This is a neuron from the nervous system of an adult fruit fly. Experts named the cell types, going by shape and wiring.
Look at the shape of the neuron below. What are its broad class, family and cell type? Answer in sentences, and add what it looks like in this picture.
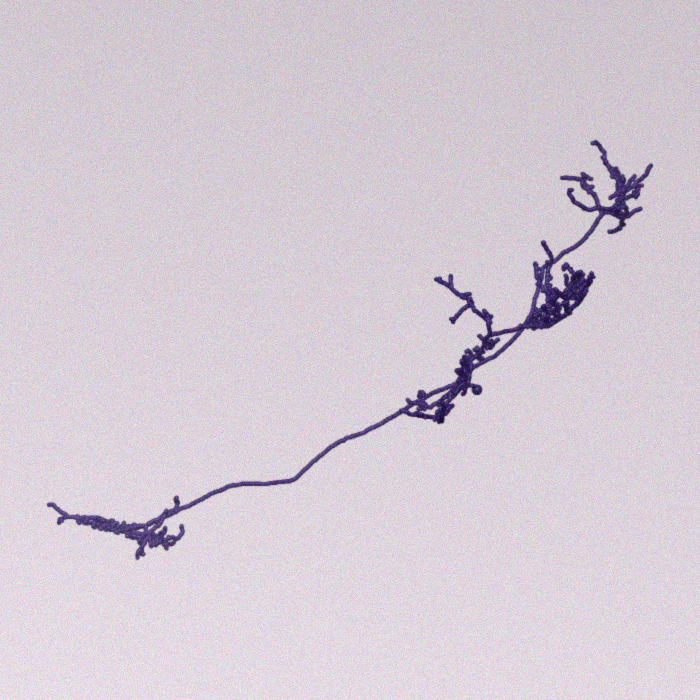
This is an ascending neuron. The family is hemilineage 05B. Its cell type is AN05B105. Dozens of branch ends can be seen. In this view it is wider than it is tall.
